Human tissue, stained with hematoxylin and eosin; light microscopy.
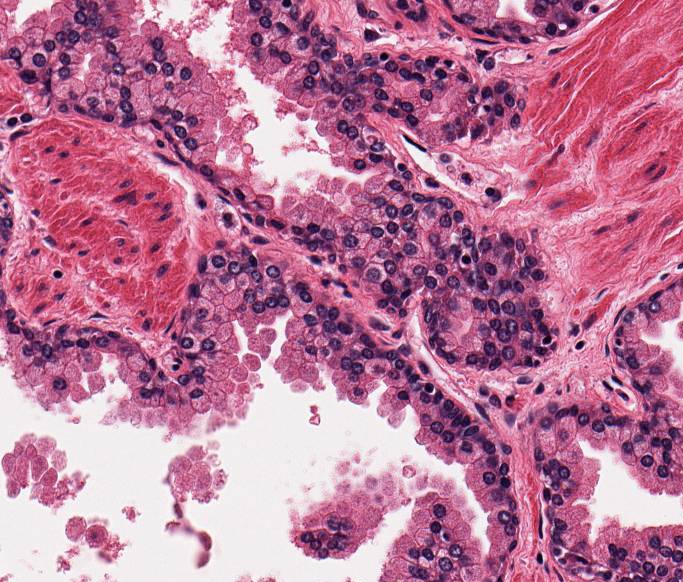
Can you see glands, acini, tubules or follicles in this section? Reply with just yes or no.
Yes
